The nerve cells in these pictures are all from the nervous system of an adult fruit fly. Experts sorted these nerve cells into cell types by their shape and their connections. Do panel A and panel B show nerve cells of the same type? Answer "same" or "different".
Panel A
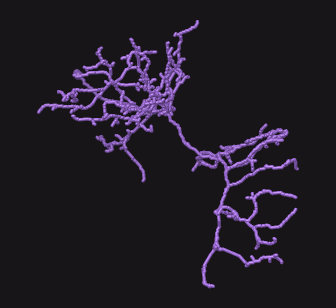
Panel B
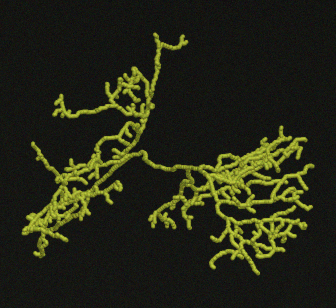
different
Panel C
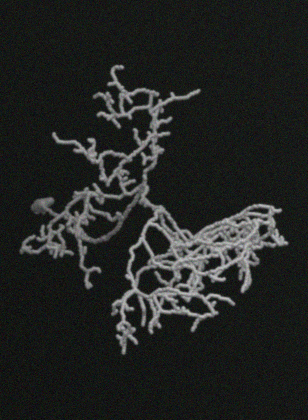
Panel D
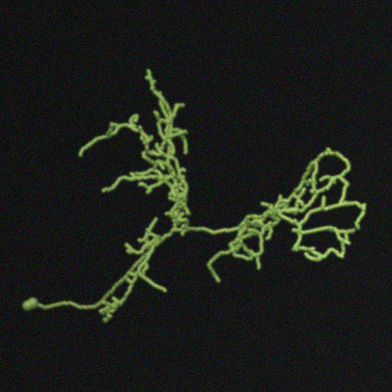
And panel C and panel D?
different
